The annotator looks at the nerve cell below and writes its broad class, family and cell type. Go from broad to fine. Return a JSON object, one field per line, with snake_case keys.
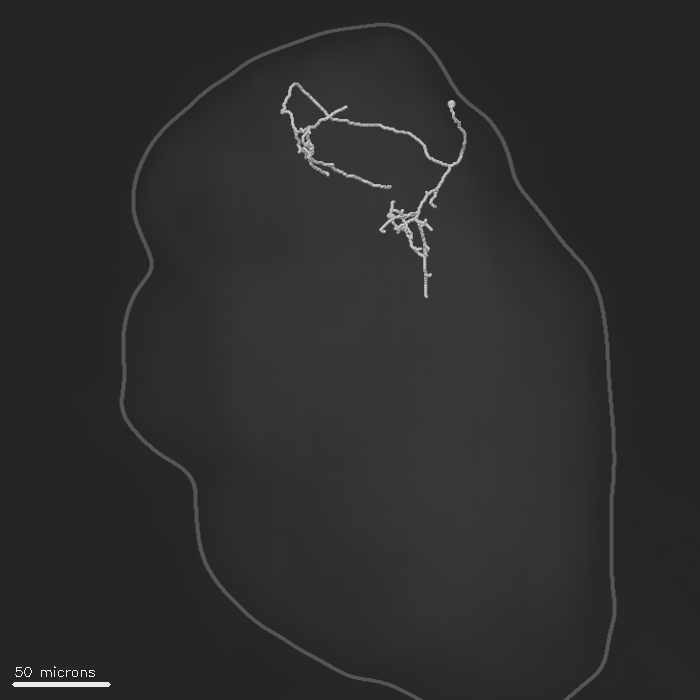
{
 "broad_class": "central-brain intrinsic neuron",
 "family": "hemilineage DL1_dorsal",
 "cell_type": "LHPV5b3"
}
